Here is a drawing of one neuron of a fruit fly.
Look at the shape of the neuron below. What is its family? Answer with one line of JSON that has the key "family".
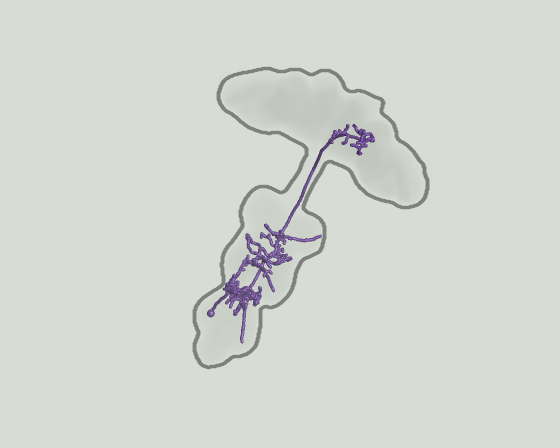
{"family": "hemilineage 08B"}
